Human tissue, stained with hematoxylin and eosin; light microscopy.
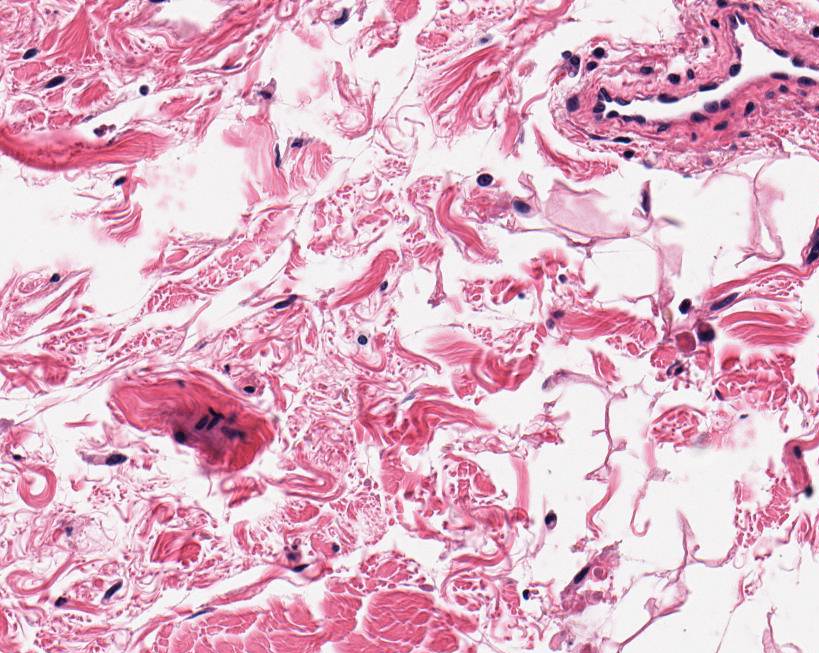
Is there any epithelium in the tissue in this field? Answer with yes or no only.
No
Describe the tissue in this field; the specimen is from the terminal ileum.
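Loose pink collagen bundles, wavy, running in many directions, separated by wide clear spaces. Lower half, left of centre: compact, deeply pink oval structure with several dark elongated nuclei. Along bottom edge, bundles broader and more closely packed than elsewhere.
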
